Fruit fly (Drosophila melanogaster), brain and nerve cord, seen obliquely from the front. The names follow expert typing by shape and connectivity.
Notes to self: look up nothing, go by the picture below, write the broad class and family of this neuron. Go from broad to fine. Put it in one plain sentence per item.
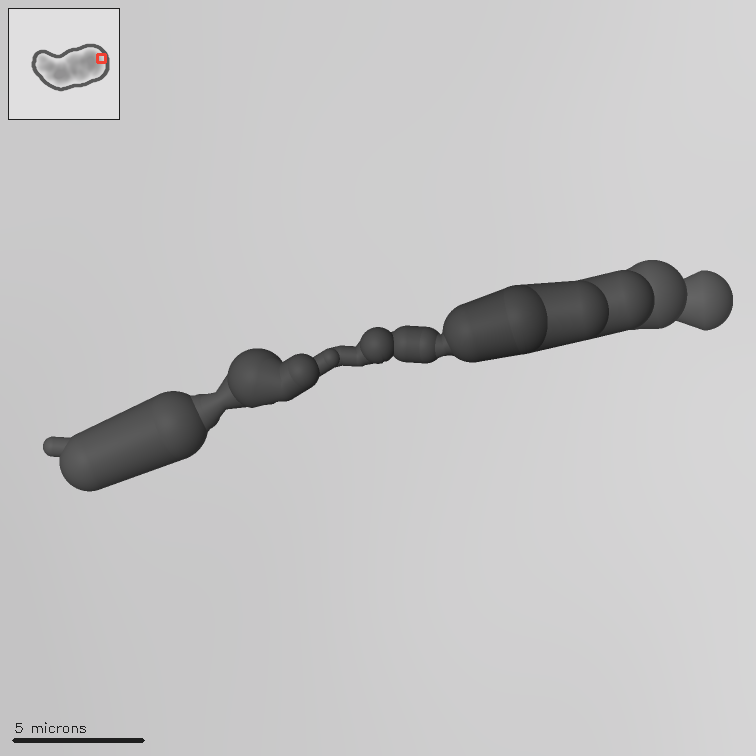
A photoreceptor or other optic-lobe sensory neuron of class visual.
